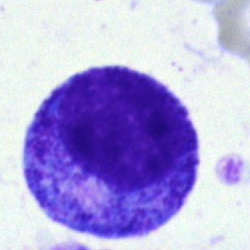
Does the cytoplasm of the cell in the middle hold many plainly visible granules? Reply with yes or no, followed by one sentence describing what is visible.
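Yes. Purple-red granules are scattered through the cytoplasm.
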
